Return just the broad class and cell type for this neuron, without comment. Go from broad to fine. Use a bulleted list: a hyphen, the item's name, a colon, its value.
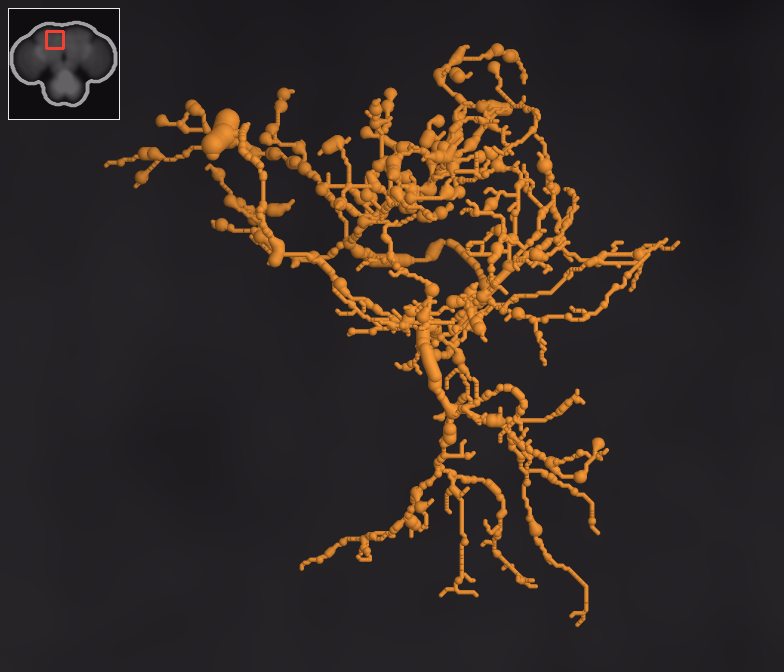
- broad class: central-brain intrinsic neuron
- cell type: SMP075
